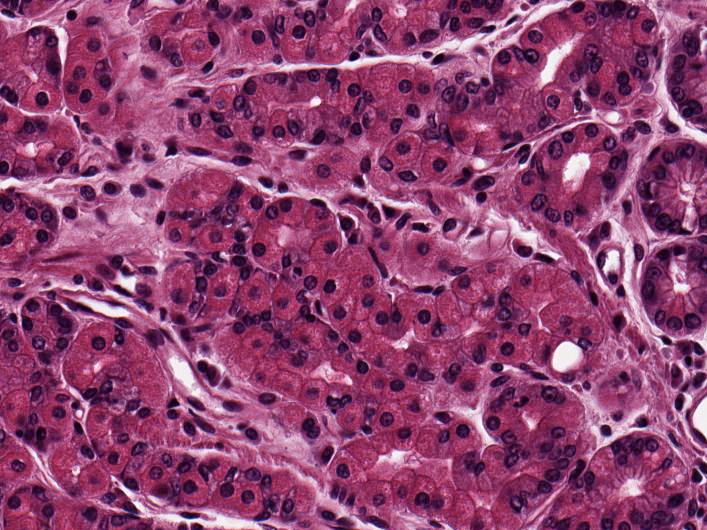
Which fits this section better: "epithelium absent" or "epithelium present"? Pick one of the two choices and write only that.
Epithelium present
